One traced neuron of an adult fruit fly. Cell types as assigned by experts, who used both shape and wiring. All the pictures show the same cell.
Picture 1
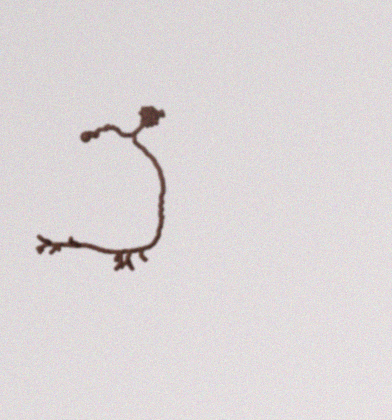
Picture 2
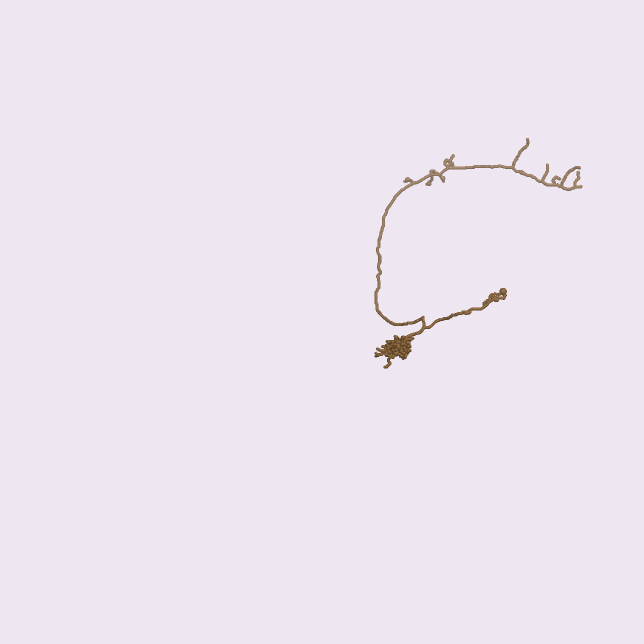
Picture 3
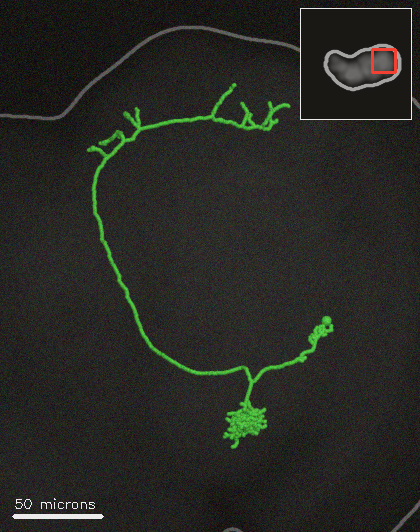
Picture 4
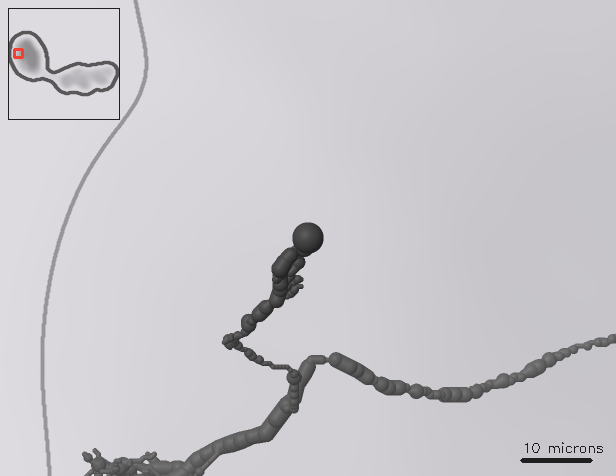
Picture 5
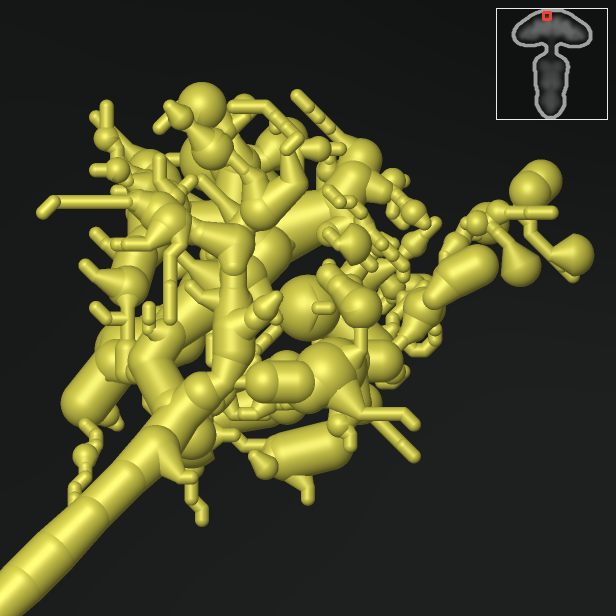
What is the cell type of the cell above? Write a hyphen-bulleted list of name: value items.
- cell type: VA7m_lPN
